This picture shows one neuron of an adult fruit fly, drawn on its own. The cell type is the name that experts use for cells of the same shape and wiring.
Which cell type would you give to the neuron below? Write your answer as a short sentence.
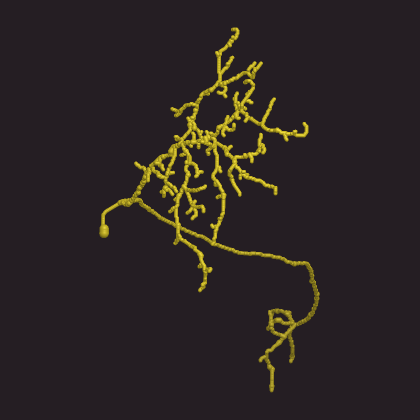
The cell type is MeVP7.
